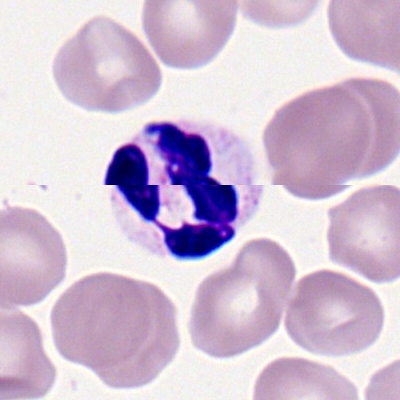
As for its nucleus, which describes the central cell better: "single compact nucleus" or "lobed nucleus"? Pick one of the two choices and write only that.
Lobed nucleus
